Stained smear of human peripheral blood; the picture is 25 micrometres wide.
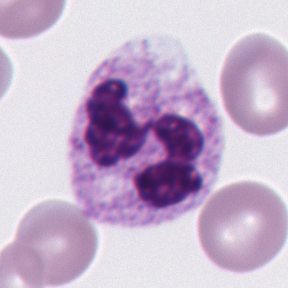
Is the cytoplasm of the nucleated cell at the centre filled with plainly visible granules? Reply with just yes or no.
Yes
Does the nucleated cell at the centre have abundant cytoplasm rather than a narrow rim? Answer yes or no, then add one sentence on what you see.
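Yes. The cytoplasm is plentiful and pale pinkish-lilac.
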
